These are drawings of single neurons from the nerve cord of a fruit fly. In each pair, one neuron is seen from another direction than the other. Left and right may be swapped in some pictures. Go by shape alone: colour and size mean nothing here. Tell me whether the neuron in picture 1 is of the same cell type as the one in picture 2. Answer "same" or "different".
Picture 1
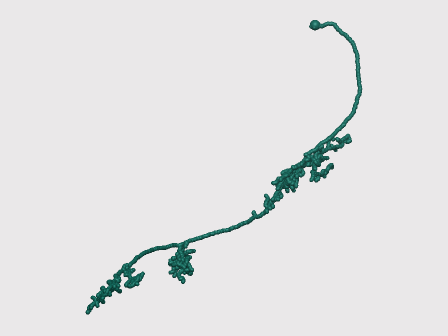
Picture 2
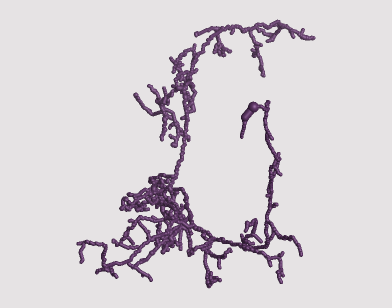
different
